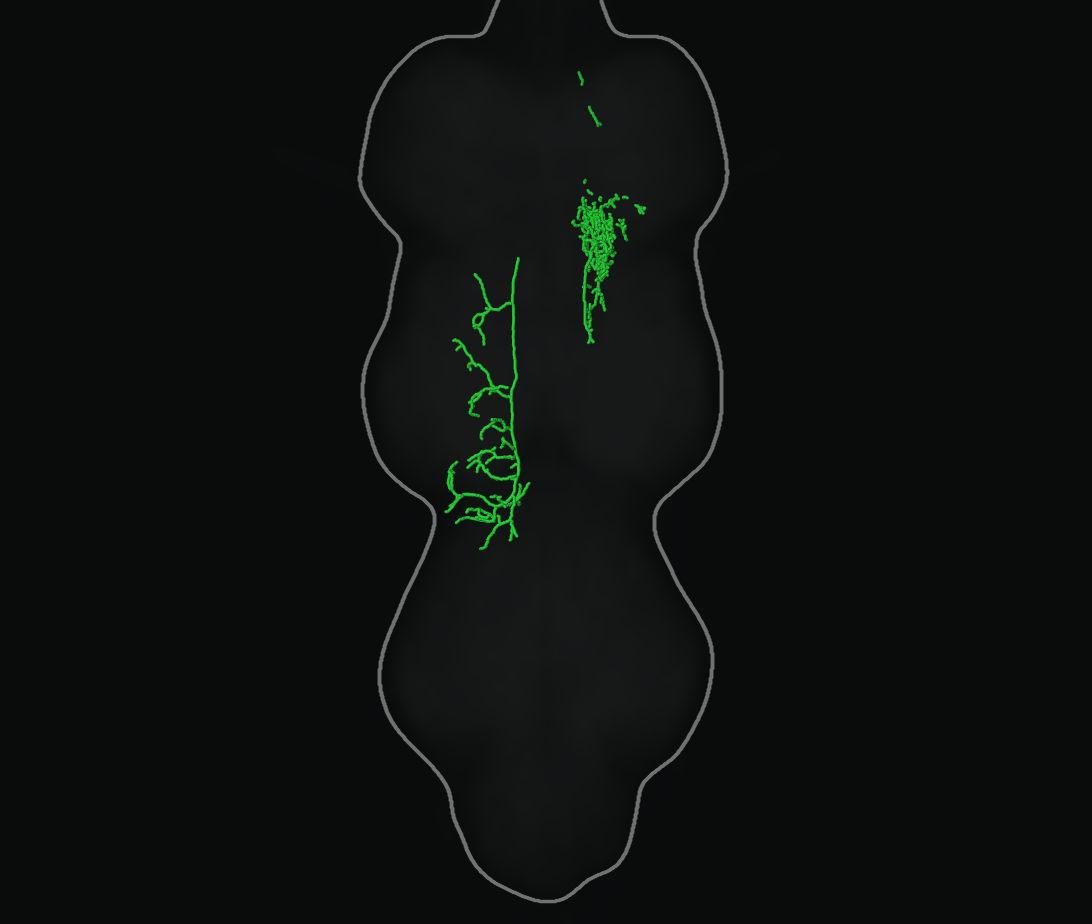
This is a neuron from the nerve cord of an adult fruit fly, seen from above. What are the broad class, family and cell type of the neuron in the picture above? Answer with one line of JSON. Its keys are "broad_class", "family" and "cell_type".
{"broad_class": "nerve-cord intrinsic neuron", "family": "hemilineage 14B", "cell_type": "IN14B007"}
